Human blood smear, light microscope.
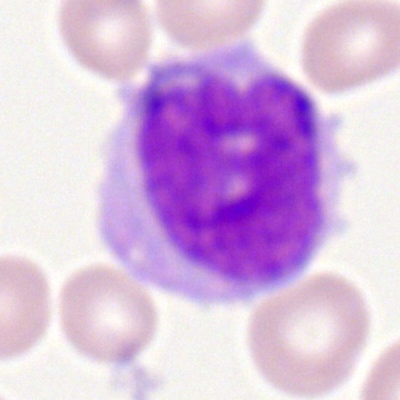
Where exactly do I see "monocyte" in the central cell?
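This cell is a monocyte, so let's go over what you can see in it. Start with the outline, which is irregular rather than smoothly round. Along the right edge, small fine projections stick out from the cell. The nucleus sits over toward the right, which leaves a wider band of cytoplasm on the left. Inside the nucleus, the chromatin gathers into darker patches with paler gaps between them.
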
